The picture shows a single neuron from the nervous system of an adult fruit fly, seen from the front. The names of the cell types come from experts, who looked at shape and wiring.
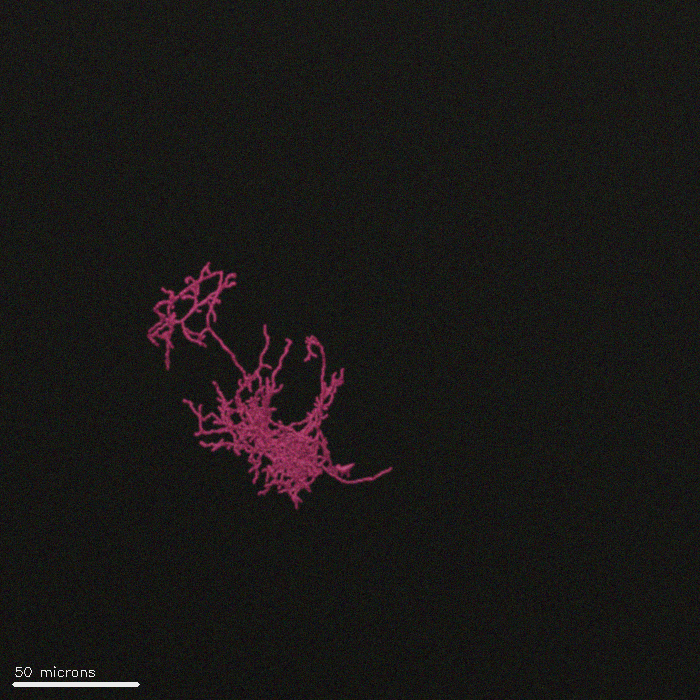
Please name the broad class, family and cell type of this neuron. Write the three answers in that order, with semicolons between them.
nerve-cord intrinsic neuron; hemilineage 16B; IN16B033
